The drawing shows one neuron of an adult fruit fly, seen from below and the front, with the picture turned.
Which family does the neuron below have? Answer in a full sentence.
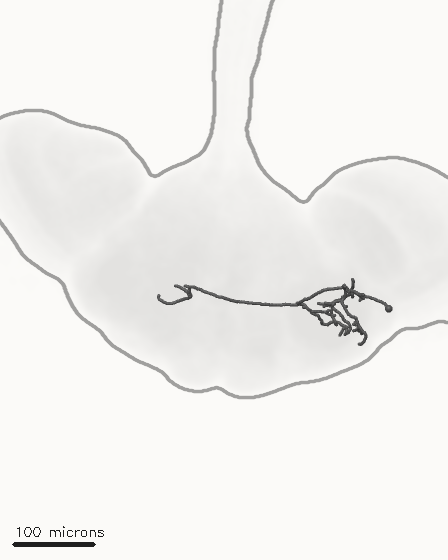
The family is hemilineage LHp2.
